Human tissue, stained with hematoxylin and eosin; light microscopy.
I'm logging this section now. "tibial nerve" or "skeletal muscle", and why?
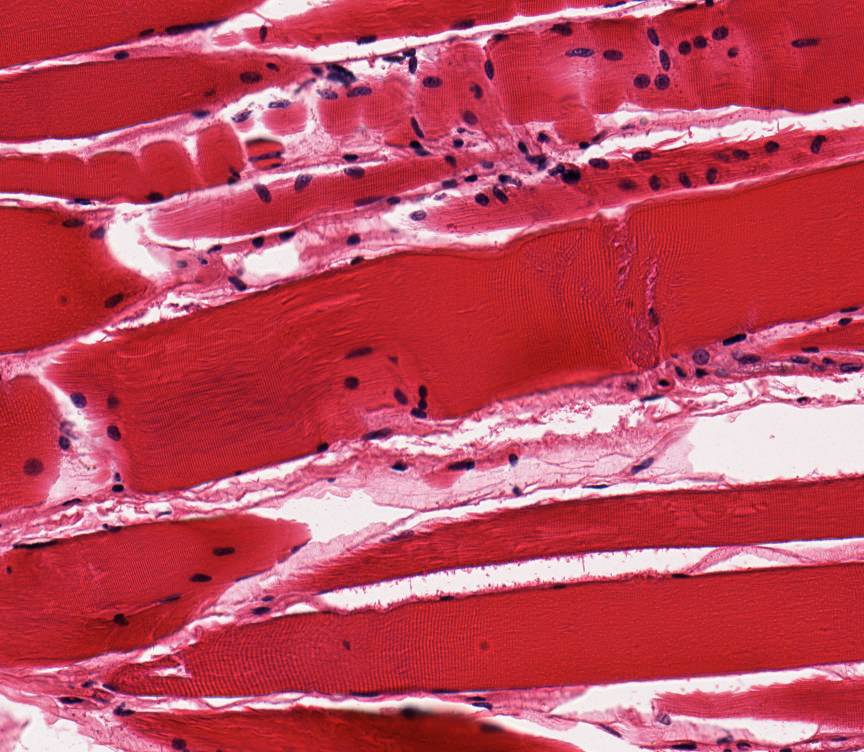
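Skeletal muscle. The fibres run as separate, unbranched cylinders that do not join one another. Their nuclei are small, dark and oval, lie at the fibre edges, and have their long axes parallel to the fibres. In the upper left, some fibres show transverse folds dividing them into short segments.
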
